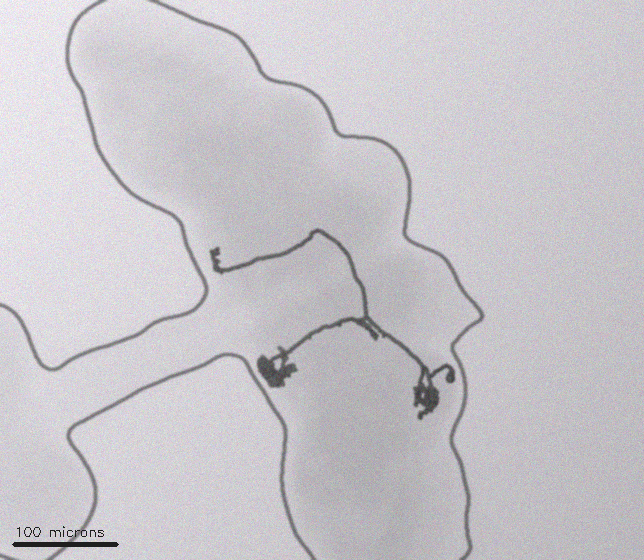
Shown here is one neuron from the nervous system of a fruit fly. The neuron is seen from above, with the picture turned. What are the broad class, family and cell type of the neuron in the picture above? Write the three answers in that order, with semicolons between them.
central-brain intrinsic neuron; hemilineage AOTUv3_ventral; PS083_b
